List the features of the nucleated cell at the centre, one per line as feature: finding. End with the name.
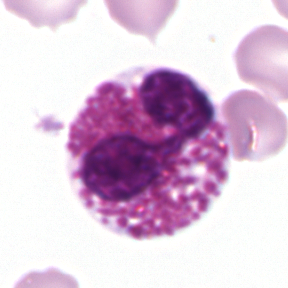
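Nucleus: two lobes joined by a narrow band
Lobe position: one upper right, one lower left
Cytoplasm: packed with coarse, round granules
Granule colour: reddish-pink
Name: eosinophil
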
